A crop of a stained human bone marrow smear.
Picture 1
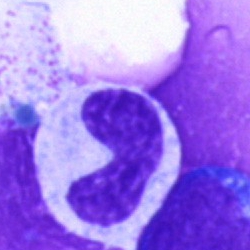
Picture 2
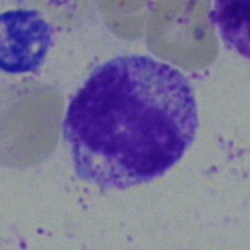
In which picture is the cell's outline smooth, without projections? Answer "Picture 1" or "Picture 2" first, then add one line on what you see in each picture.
Picture 1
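Picture 1: The cell has a round, smooth outline.
Picture 2: The cell is roughly round, with a ragged edge at its lower left.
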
